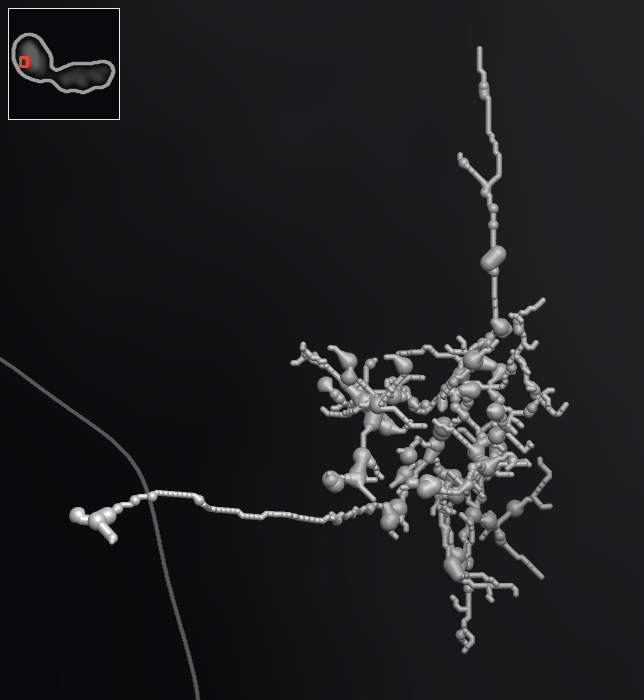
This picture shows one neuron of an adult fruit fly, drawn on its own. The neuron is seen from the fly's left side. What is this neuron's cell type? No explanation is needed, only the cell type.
PRW035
